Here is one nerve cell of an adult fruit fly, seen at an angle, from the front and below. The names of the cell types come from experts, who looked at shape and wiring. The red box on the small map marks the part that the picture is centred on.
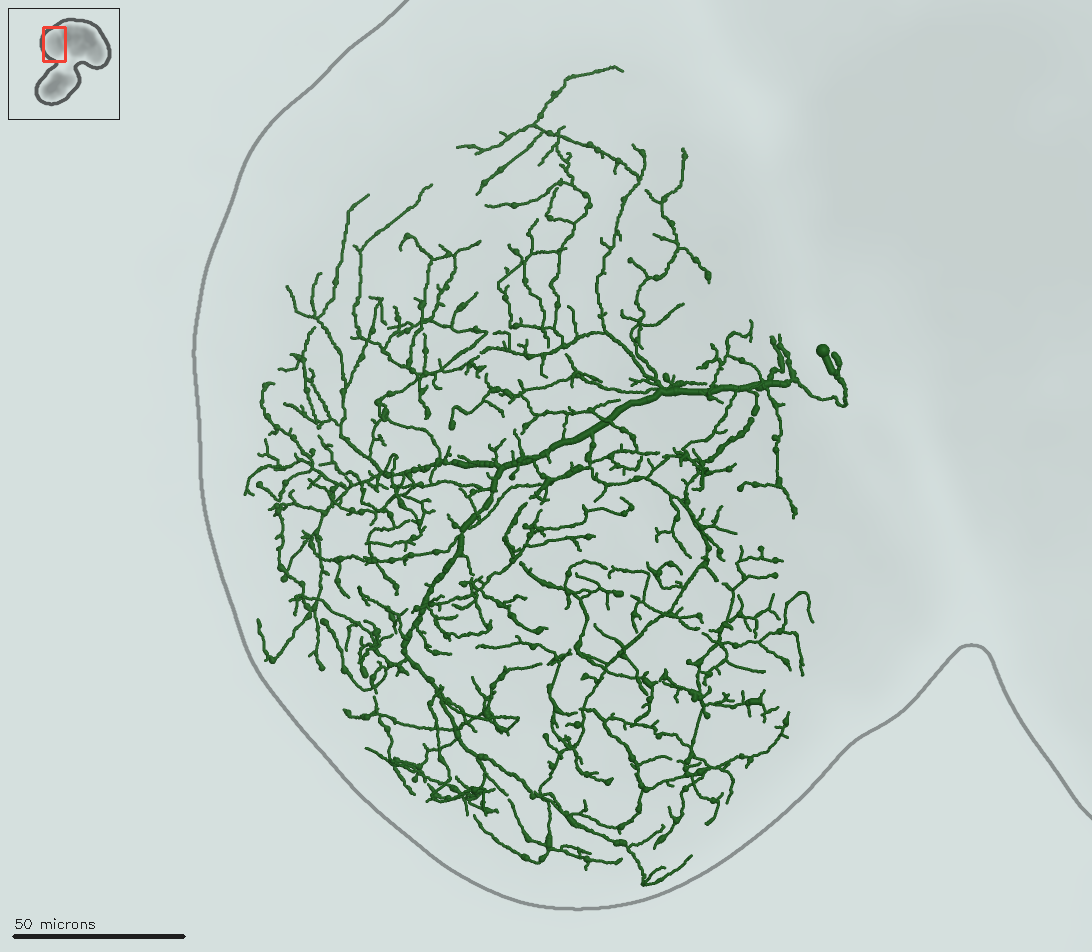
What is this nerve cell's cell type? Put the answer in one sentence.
The cell type is Cm32.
